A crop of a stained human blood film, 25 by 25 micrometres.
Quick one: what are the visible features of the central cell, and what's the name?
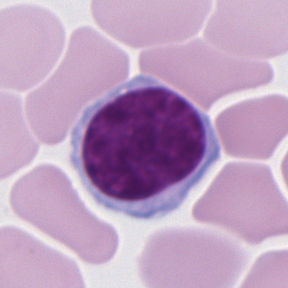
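Most of this cell is nucleus, with only a narrow rim of cytoplasm left around it. That rim isn't even, I'd say: it's wider at the lower left than at the upper right. I see no granules in it. And the outline looks slightly angular, not perfectly round. This is a typical lymphocyte.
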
